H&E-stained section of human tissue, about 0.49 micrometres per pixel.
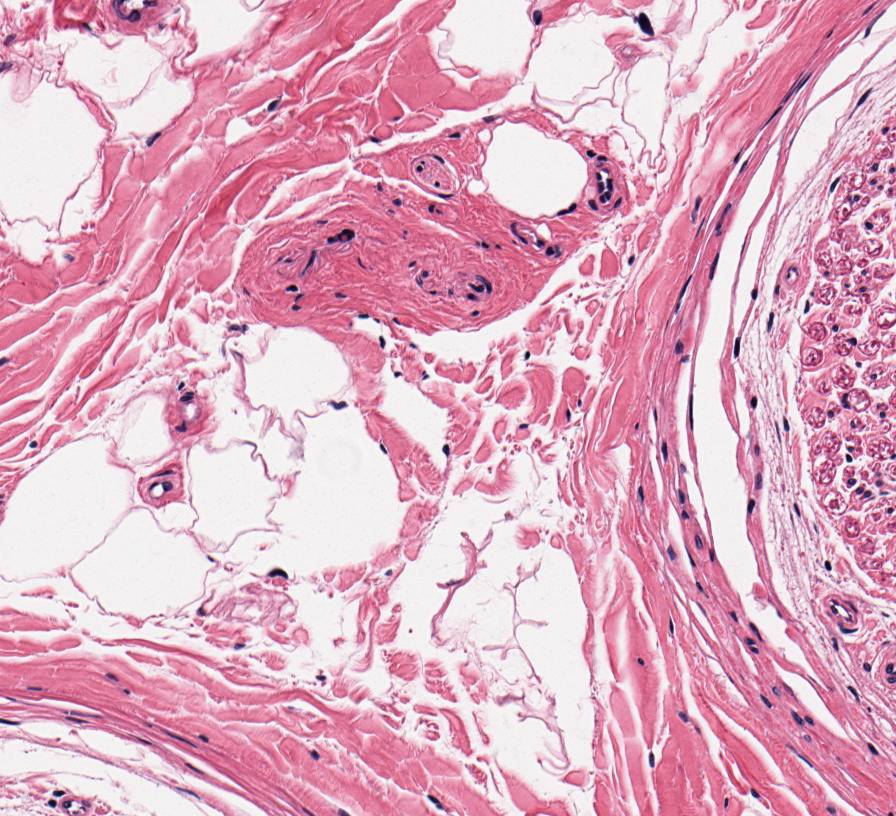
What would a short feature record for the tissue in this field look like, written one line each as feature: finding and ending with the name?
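Collagen: thick pink bundles running in varying directions, with fat lobules between them
Layering: flattened cells with elongated dark nuclei curving concentrically around the rounded bundle at right
Bundle: oval, upper centre, of finely wavy pink fibres with scattered elongated nuclei and small vessels within
Nuclei: sparse, small and flattened within the collagen bundles
Name: tibial nerve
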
